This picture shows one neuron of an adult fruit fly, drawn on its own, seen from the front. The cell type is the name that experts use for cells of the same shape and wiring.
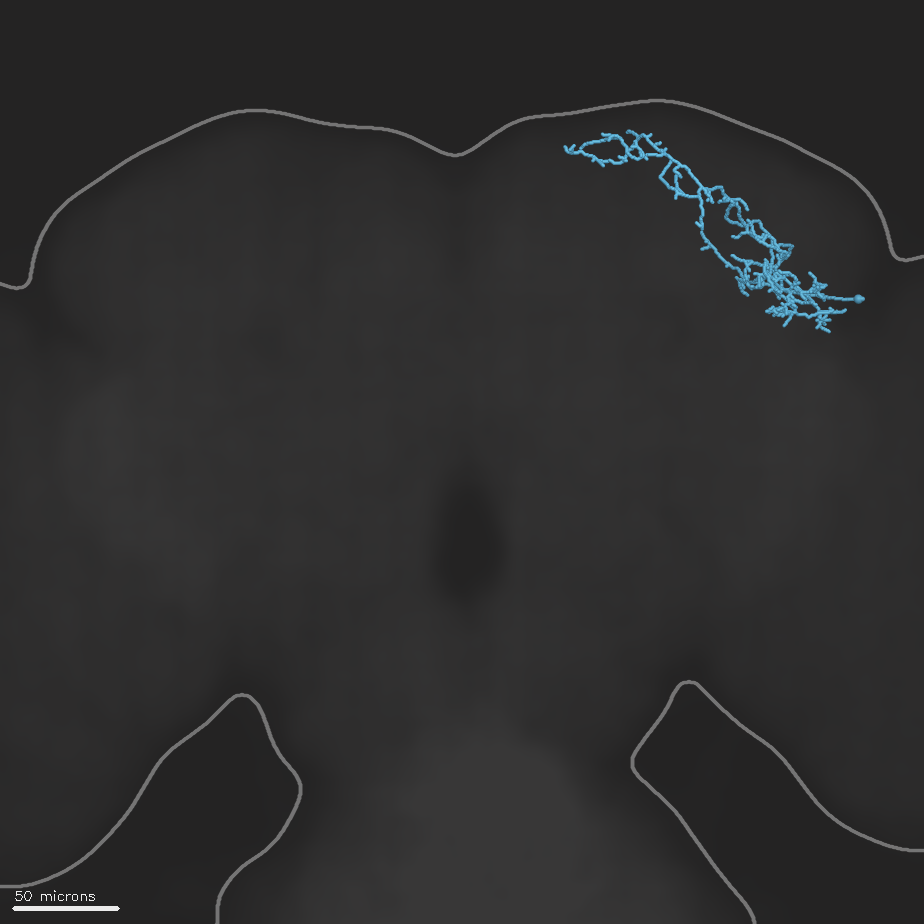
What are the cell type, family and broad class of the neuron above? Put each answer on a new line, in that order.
CB2290
hemilineage LHp1
central-brain intrinsic neuron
